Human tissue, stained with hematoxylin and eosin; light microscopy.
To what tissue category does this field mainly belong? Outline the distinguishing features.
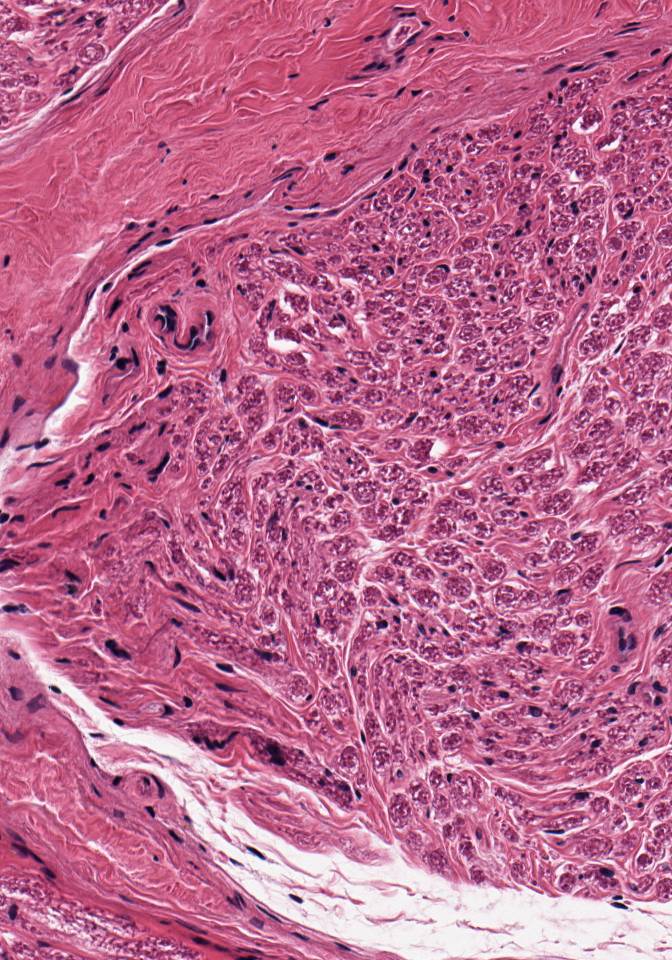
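A nerve fascicle fills the centre and right: a large, well-bounded region of closely packed small rounded profiles.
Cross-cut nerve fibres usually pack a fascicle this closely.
Now see how dense, wavy, strongly eosinophilic collagen with scattered spindle nuclei borders it above and to the left. Along the upper-left edge, elongated dark nuclei lie in a line parallel to the border.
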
